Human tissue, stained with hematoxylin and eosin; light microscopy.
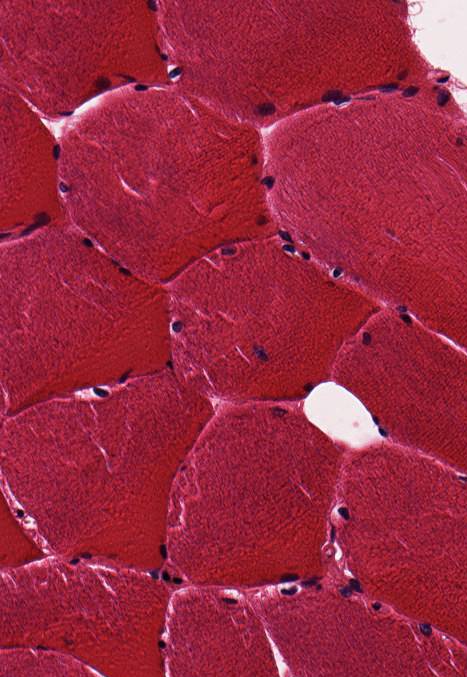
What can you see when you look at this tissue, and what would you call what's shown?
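First, the nuclei: most sit at the fibre edges, just under the borders. They are small and dark-staining, flattened or oval. The cytoplasm of the fibres is deep pink, with a fine, even stippled texture. Between neighbouring fibres there are only thin strands of connective tissue. This is skeletal muscle.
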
